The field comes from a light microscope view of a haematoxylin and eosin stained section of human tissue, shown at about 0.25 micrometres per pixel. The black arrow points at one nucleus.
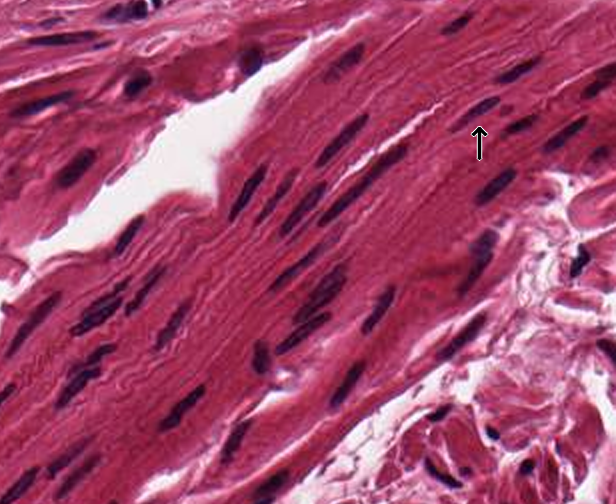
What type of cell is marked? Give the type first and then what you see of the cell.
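The marked cell is a smooth muscle cell. The nucleus is long and narrow with rounded ends, its long axis running diagonally from lower left to upper right. The cytoplasm around the nucleus is pink and finely streaked lengthwise, and the cell's own outline cannot be separated from its neighbours. The cell lies in a bundle of parallel, tightly packed elongated cells whose nuclei are staggered along the same diagonal direction.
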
